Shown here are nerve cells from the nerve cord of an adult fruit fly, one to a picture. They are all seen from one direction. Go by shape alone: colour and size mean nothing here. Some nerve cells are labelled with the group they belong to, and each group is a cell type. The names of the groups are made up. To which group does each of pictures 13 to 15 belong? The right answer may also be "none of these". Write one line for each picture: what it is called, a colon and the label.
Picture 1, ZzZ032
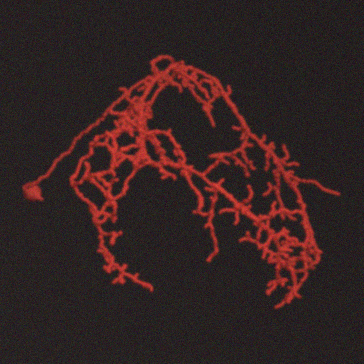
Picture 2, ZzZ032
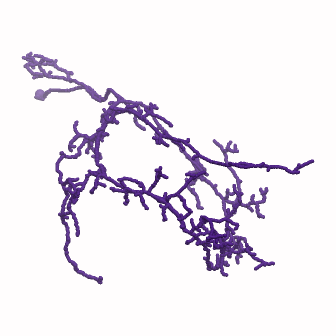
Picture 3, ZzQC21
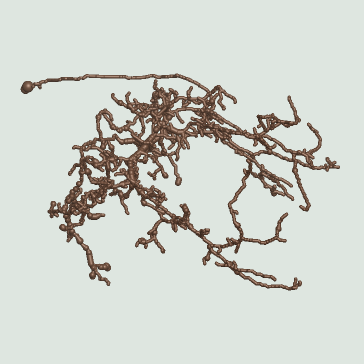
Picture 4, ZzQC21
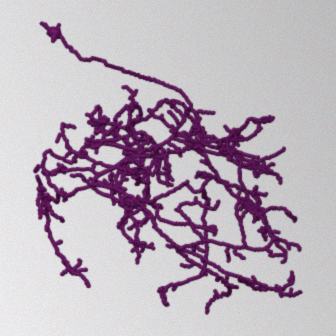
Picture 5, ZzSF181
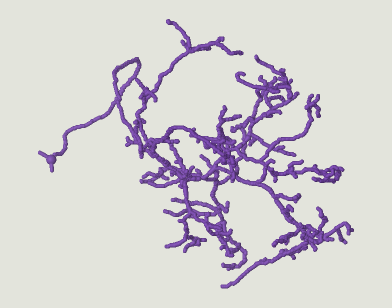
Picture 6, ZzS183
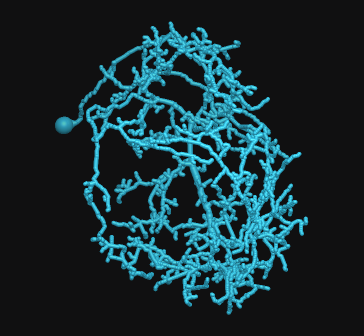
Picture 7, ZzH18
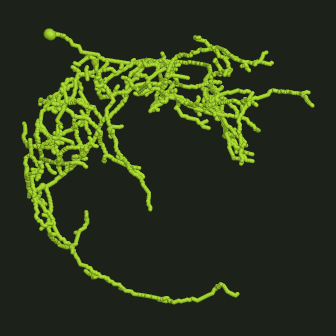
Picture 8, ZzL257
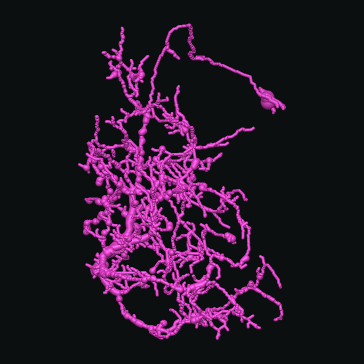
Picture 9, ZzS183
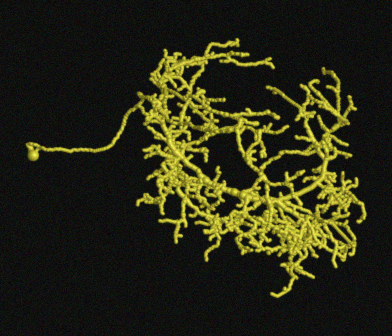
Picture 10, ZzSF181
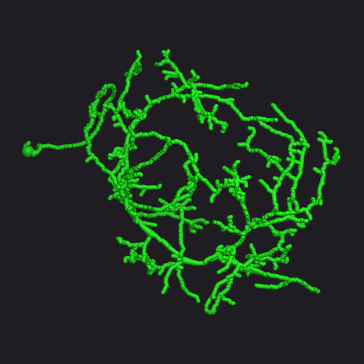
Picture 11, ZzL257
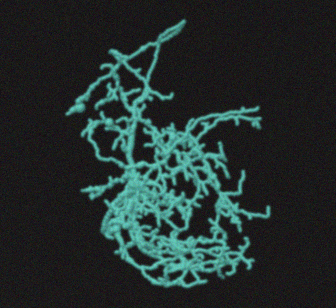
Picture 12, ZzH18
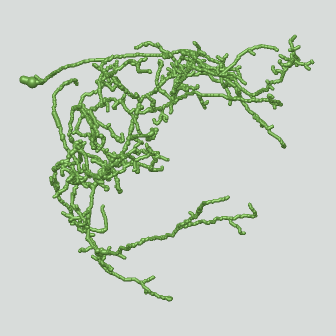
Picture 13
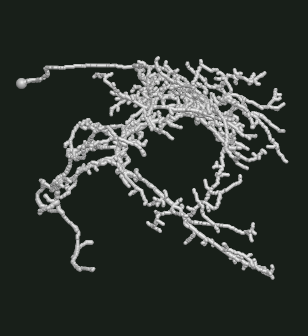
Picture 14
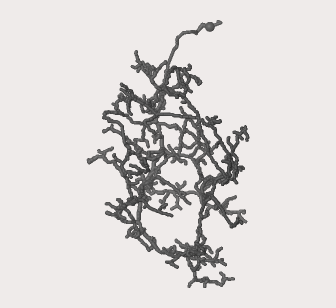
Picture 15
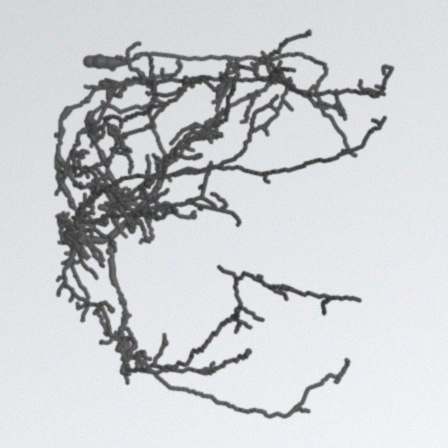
13: ZzQC21
14: ZzL257
15: ZzH18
